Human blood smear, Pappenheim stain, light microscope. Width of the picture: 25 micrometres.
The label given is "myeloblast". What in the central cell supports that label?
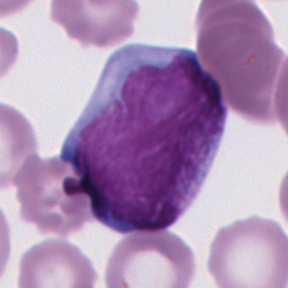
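Myeloblast. Nucleus about 17 by 13 micrometres, filling most of the cell and leaving only a narrow cytoplasmic margin.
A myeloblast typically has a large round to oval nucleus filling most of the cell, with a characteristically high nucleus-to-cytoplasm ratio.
This nucleus matches. Chromatin fine and streaky, without coarse dark clumps.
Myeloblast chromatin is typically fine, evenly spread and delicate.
Fineness fits; streaky texture departs from an even spread. Unaccounted for by the usual pattern: a small dark purple knob jutting from the lower left nuclear edge. Cytoplasm pale blue, widest at upper left.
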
